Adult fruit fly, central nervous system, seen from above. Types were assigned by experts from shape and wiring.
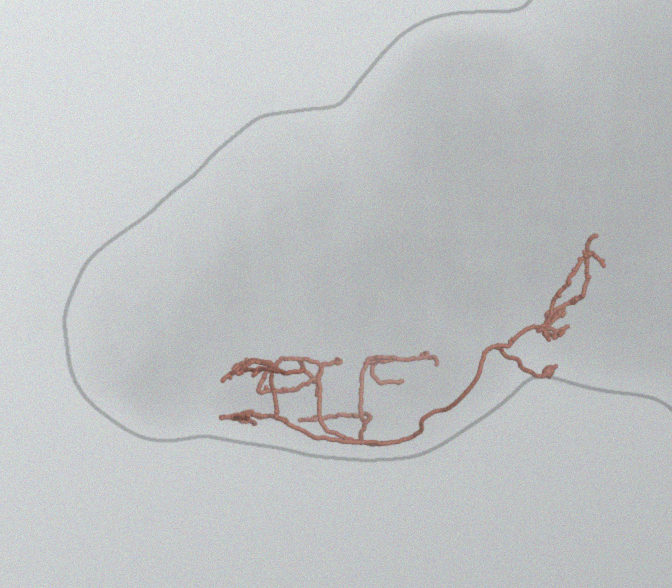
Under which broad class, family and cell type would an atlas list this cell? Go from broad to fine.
visual centrifugal neuron; LPT; LPT113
